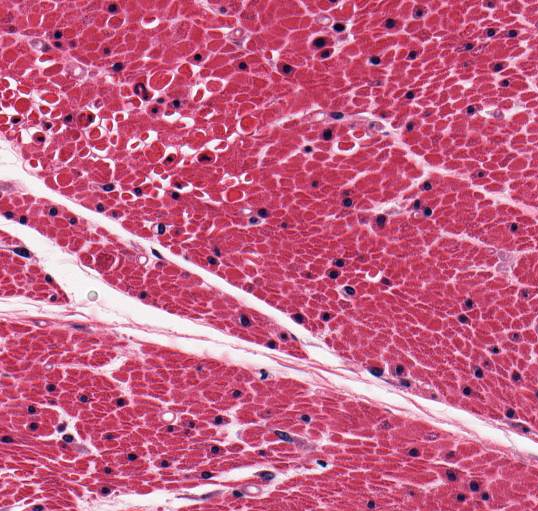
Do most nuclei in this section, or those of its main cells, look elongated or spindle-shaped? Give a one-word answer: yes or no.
No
